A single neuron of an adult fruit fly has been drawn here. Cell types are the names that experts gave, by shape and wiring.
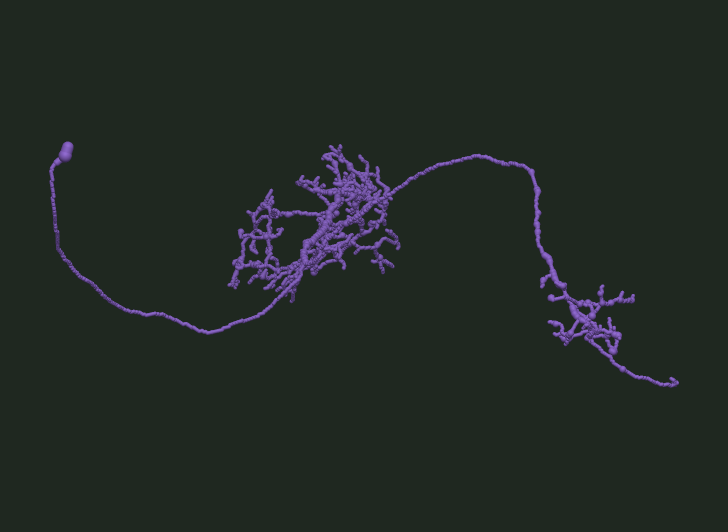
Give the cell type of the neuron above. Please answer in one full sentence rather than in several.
As for cell type, this neuron is mAL_m10.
